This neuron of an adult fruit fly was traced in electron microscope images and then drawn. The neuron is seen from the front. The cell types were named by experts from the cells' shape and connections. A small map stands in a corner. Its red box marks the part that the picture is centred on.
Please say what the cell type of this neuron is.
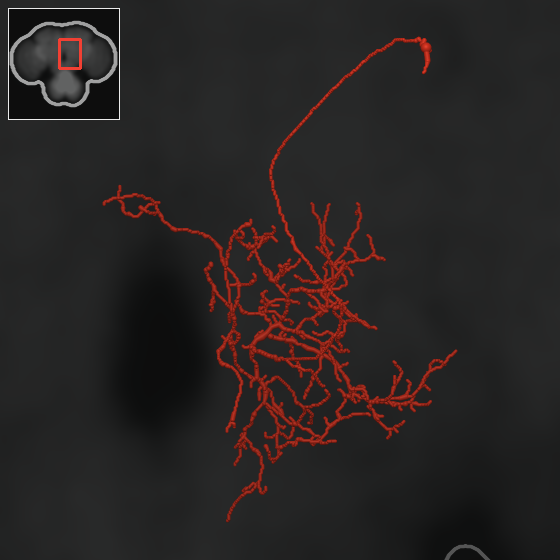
PS041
